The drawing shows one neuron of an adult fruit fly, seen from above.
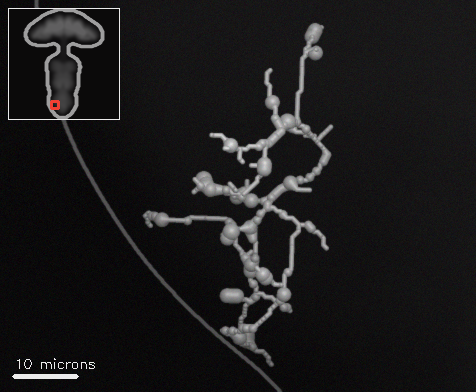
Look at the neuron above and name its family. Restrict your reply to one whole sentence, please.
The neuron is filed under family hemilineage 21A.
